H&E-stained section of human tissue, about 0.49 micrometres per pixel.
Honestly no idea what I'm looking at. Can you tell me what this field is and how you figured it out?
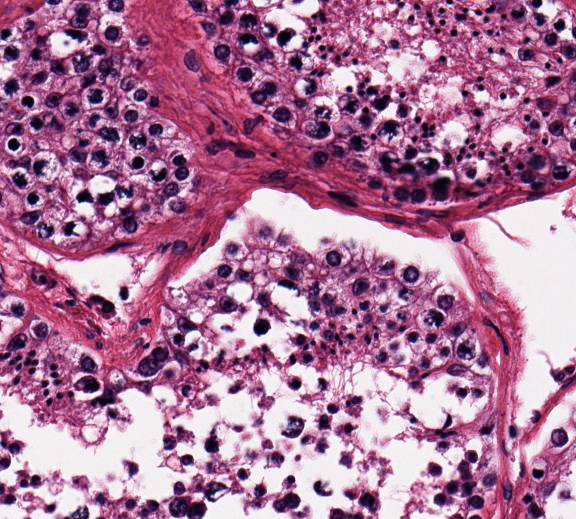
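The structure shown is the seminiferous tubule. Several rounded tubules packed with cells are separated by bands of pink fibrous tissue. Each tubule holds many layers of cells.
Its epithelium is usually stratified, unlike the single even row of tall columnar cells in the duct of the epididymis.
The commonest cells are large and round, with pale cytoplasm and round nuclei of coarse dark chromatin.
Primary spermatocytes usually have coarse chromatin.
Clear round vacuoles are scattered among the cells.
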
